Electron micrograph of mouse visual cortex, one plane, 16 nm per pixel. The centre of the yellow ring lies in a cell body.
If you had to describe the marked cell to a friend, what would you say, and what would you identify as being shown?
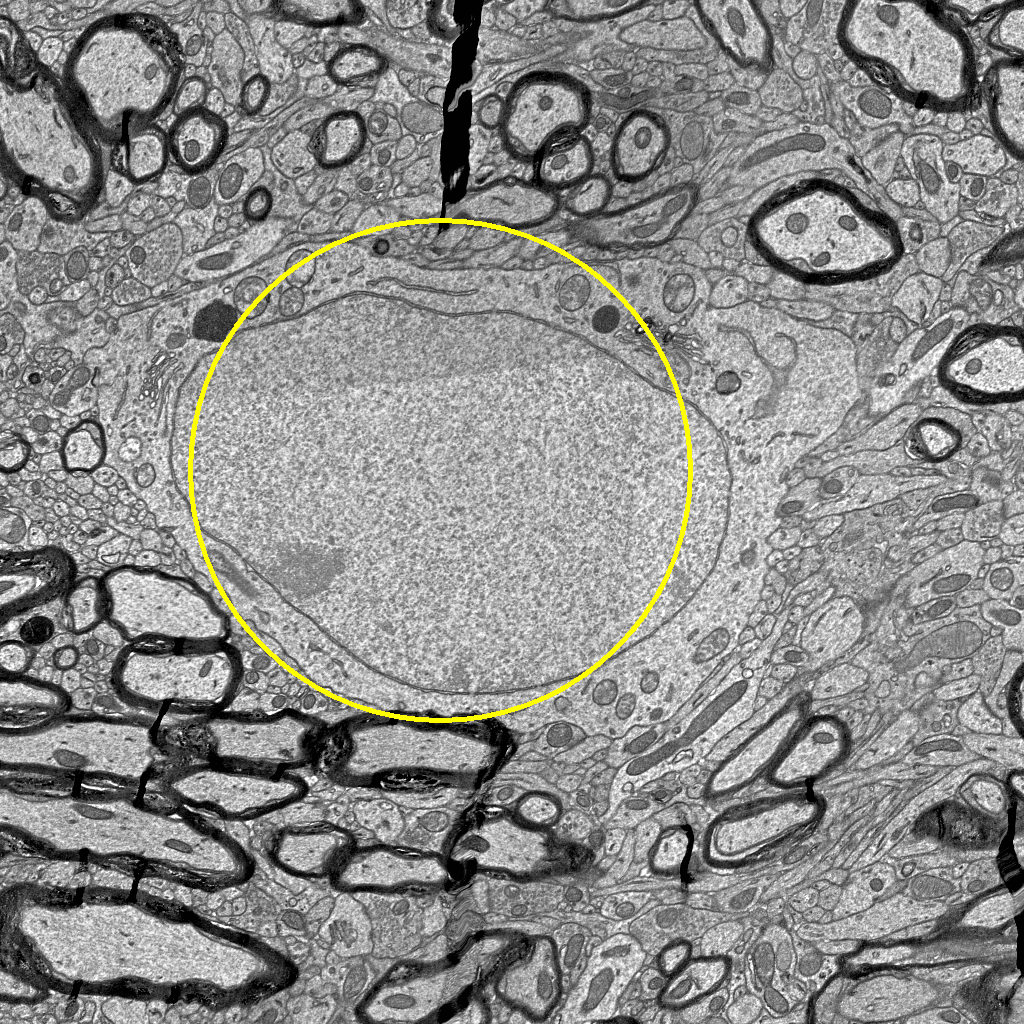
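A large oval nucleus, wider than tall, appears whole in the picture. Its envelope runs smoothly, without deep folds; the chromatin is finely and evenly dispersed, with no thick dark band lining the envelope. In the cytoplasm at its upper right lies a small stack of parallel membranes with vesicles. The cell is an excitatory neuron.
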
